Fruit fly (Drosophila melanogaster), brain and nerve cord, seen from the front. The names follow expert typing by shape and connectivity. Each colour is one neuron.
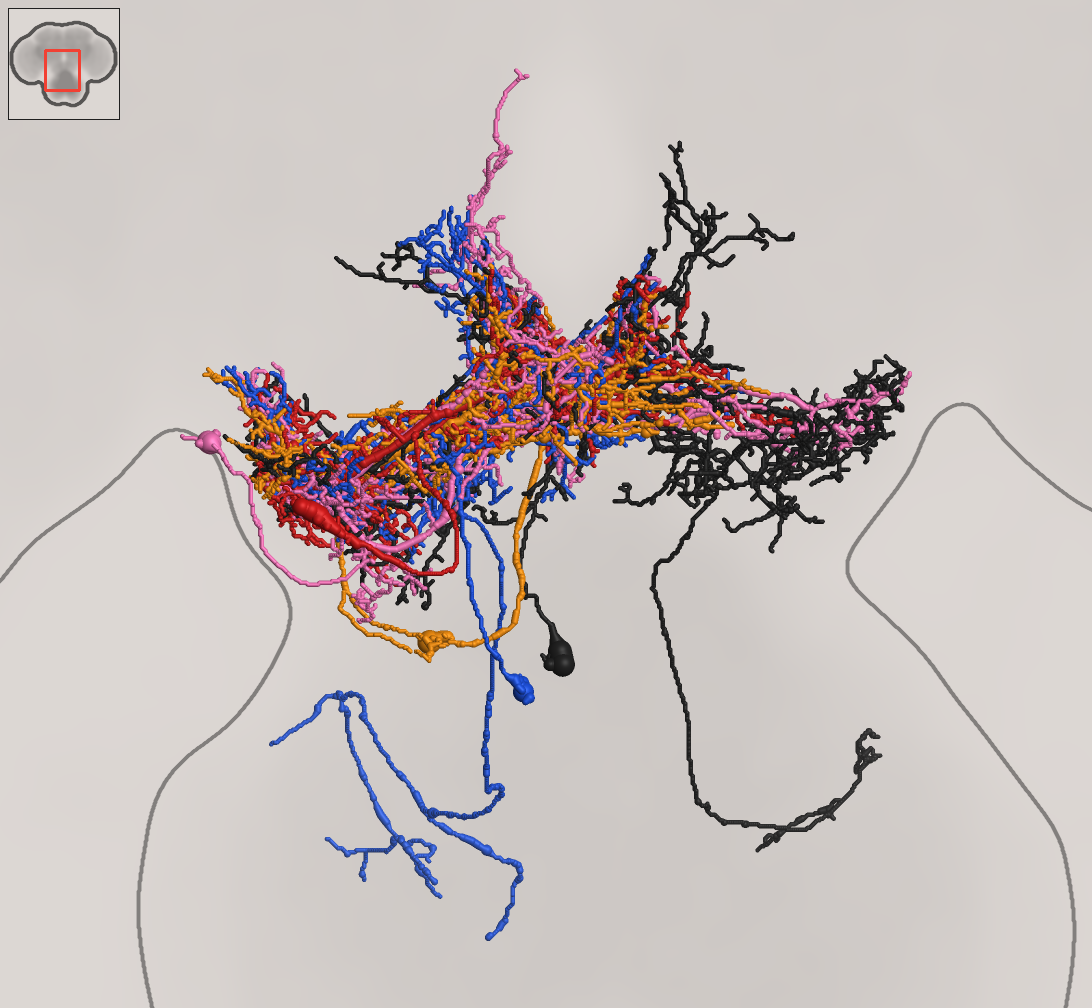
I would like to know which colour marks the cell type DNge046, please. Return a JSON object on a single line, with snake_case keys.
{"colour": "black"}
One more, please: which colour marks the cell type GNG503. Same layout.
{"colour": "pink"}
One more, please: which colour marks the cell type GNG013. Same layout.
{"colour": "red"}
